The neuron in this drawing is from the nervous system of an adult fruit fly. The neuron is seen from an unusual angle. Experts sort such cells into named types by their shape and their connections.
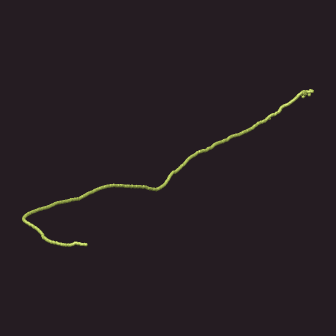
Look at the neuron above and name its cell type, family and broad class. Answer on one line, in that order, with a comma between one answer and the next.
LgAG1, class gustatory, sensory neuron ascending to the brain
